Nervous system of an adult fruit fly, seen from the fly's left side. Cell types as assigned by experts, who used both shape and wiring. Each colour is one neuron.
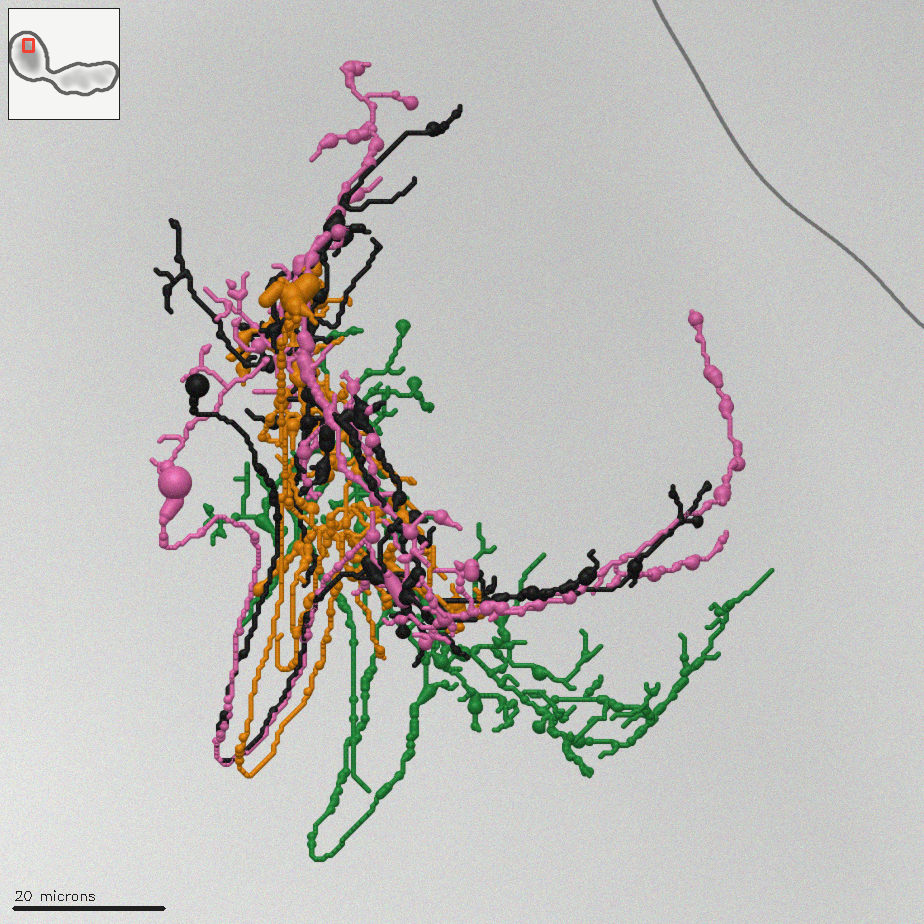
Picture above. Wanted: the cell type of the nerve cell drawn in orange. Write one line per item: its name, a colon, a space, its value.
cell type: LHAV4e2_b2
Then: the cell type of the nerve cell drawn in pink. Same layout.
cell type: LHAV4b2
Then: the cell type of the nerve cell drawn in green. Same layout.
cell type: LHAV4e2_b1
